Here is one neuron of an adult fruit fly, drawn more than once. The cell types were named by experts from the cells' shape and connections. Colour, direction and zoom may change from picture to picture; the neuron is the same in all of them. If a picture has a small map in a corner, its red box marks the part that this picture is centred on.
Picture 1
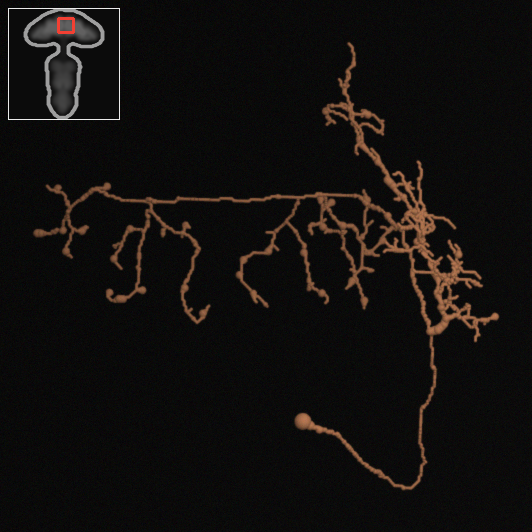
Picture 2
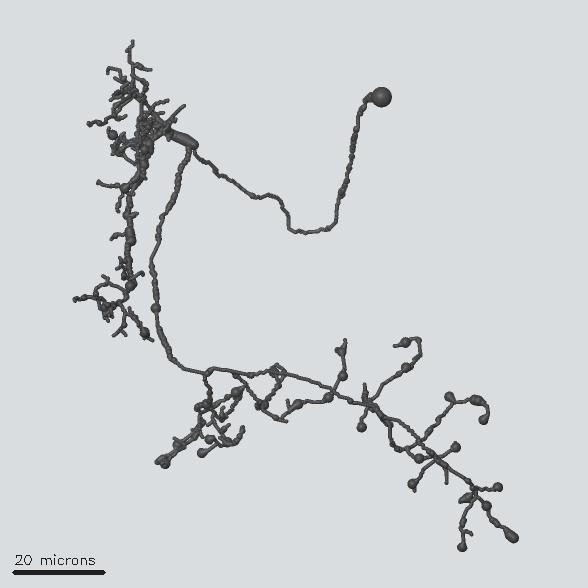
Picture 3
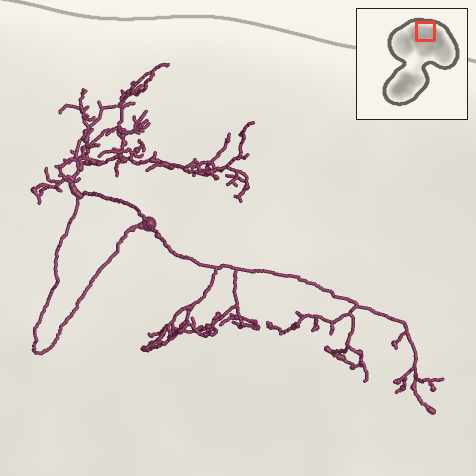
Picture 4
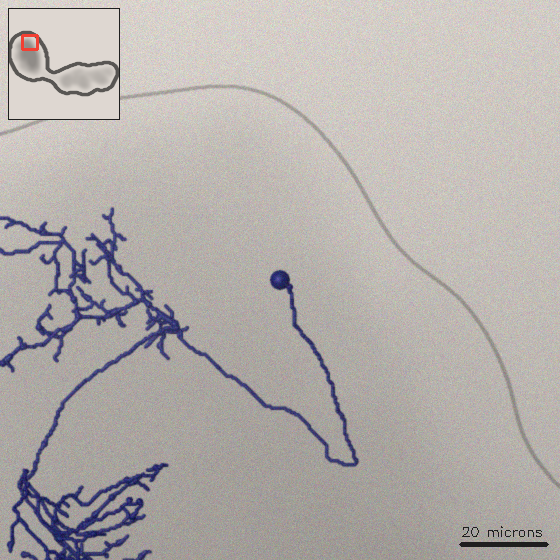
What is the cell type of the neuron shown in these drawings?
FB5B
